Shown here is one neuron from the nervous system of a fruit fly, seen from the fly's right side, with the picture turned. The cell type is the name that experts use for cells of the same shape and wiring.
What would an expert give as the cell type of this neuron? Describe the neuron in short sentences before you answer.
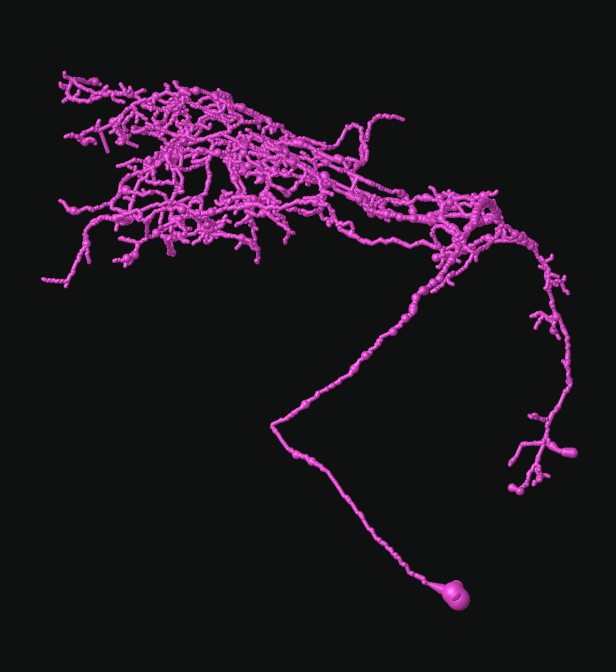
The cell body is at the lower right of the picture. In this view it is about as wide as it is tall. This is a central-brain intrinsic neuron. Its cell type is ATL042.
